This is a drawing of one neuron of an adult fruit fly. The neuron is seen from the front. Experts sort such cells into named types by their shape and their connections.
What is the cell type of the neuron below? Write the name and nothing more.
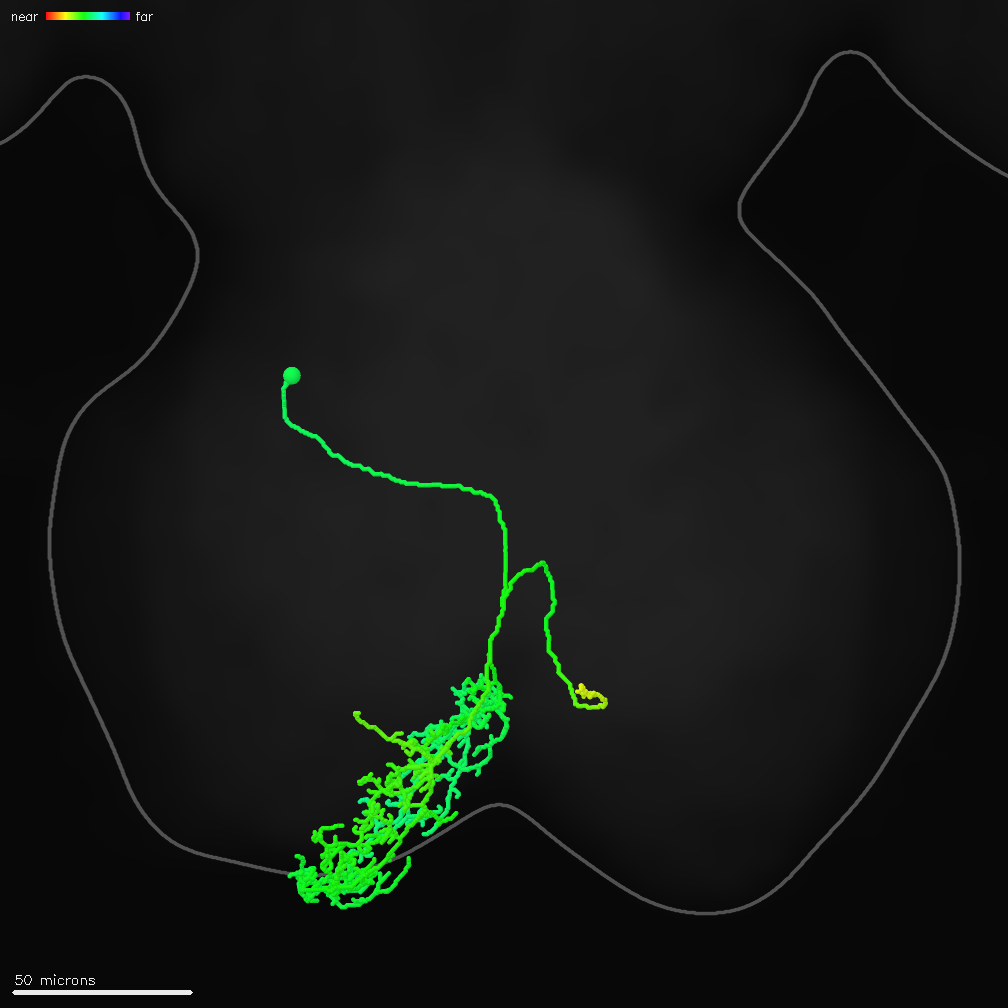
IN23B049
